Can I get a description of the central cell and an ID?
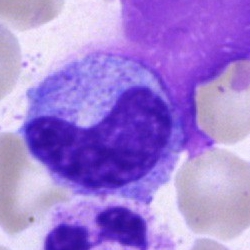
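The cell has a smooth, rounded outline. Its nucleus is kidney-shaped, with an indentation along its upper side. Fine purplish granules lie scattered throughout the cytoplasm, and no clear vacuoles appear in it. This cell is a metamyelocyte.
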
